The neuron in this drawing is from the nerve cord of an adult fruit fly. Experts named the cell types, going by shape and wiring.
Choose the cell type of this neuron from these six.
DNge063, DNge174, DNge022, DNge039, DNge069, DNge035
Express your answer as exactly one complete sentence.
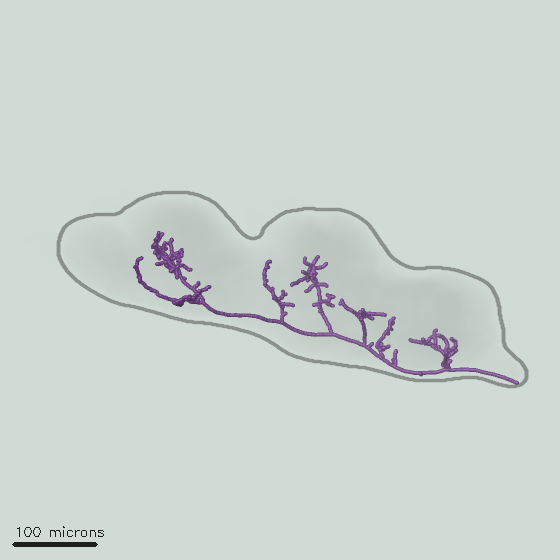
It is as DNge035 that this neuron is typed.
